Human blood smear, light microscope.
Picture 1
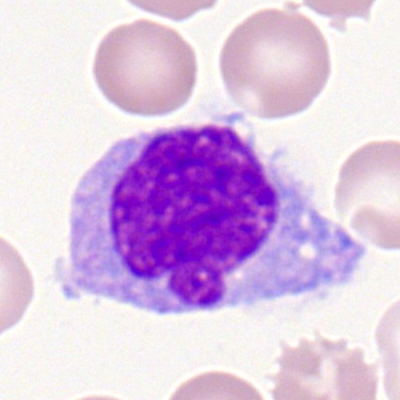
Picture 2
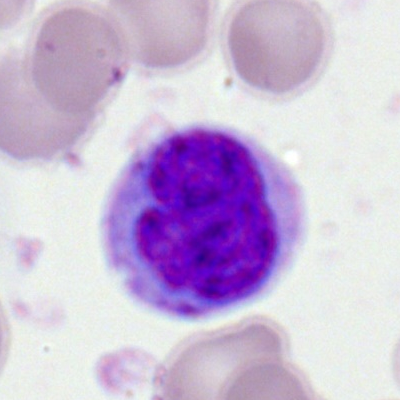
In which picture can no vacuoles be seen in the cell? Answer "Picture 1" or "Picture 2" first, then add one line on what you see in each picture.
Picture 2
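In picture 1: A few small clear vacuoles lie in the cytoplasm on the right side of the nucleus.
In picture 2: No vacuoles are seen in the cytoplasm.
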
